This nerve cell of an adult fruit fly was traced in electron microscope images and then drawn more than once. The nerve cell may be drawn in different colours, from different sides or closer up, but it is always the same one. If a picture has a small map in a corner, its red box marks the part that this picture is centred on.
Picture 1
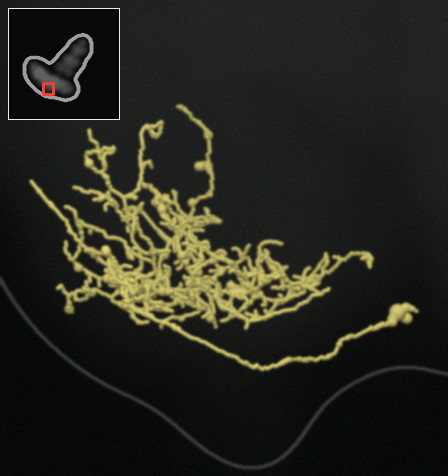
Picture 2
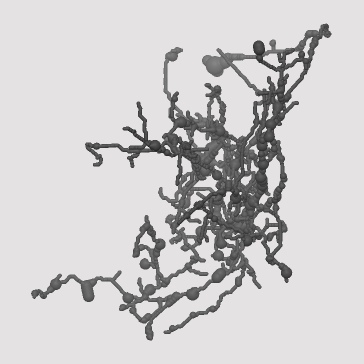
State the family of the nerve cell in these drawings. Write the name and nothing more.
hemilineage MD_SA1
